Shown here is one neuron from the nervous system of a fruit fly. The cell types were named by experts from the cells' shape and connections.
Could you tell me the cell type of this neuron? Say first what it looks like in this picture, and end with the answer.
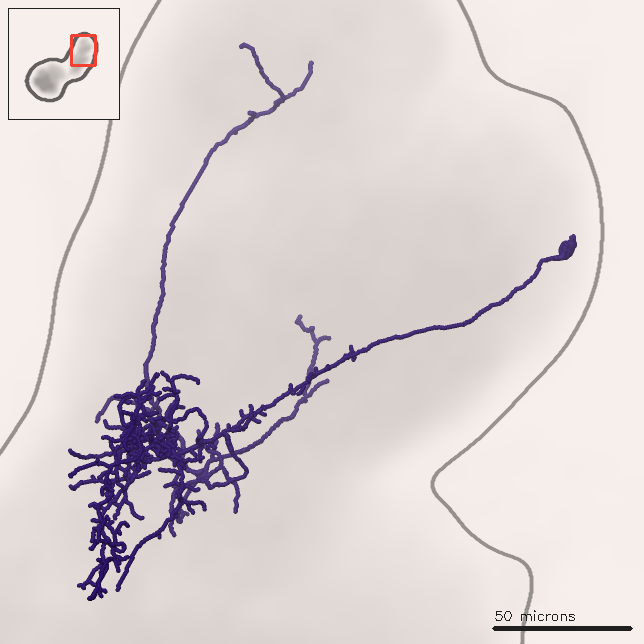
From top to bottom in the picture it spans about 200 microns. Dozens of branch ends can be seen. This is a nerve-cord intrinsic neuron. The cell type is IN07B033.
